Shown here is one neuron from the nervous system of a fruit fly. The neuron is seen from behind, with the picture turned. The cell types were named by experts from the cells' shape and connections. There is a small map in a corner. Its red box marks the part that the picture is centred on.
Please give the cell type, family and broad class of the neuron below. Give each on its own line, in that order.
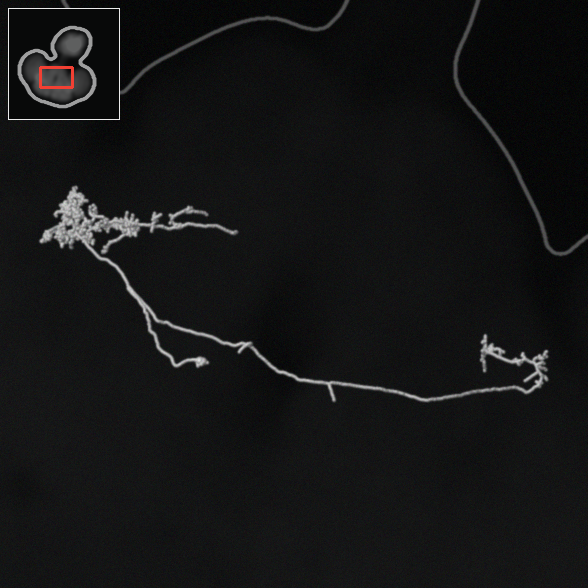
WED143_a
hemilineage DM4_ventral
central-brain intrinsic neuron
